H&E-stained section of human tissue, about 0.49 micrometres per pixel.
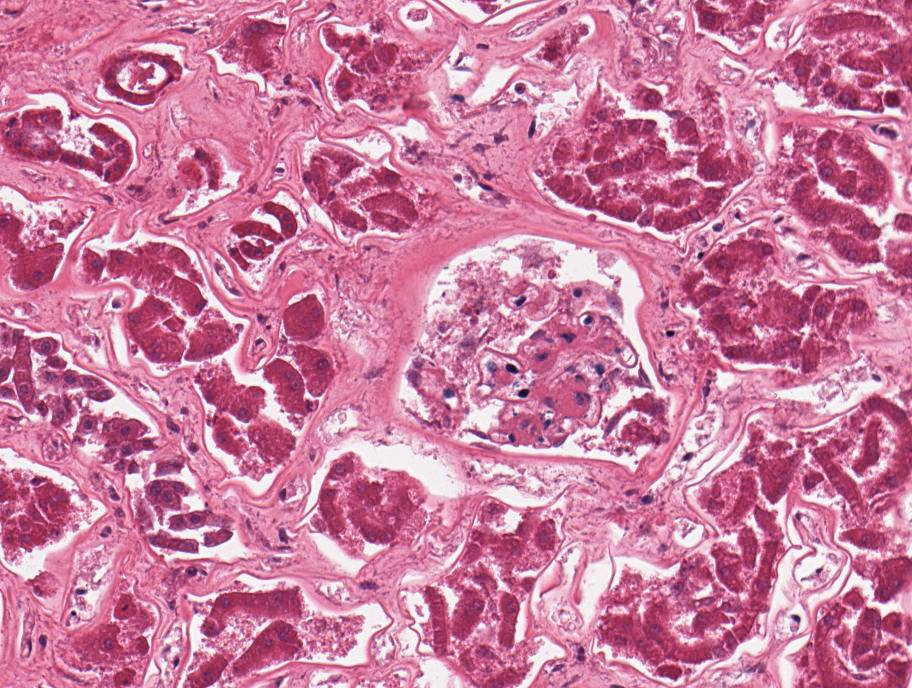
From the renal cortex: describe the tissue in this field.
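What strikes me first is how many separate epithelial tubules and nests there are, scattered over the whole field and held apart by pale pink stroma. Looking closer, their cells carry abundant, deeply eosinophilic, granular cytoplasm with small round nuclei. And in the central rounded body, the cells stain a paler pink than the epithelium around it.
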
